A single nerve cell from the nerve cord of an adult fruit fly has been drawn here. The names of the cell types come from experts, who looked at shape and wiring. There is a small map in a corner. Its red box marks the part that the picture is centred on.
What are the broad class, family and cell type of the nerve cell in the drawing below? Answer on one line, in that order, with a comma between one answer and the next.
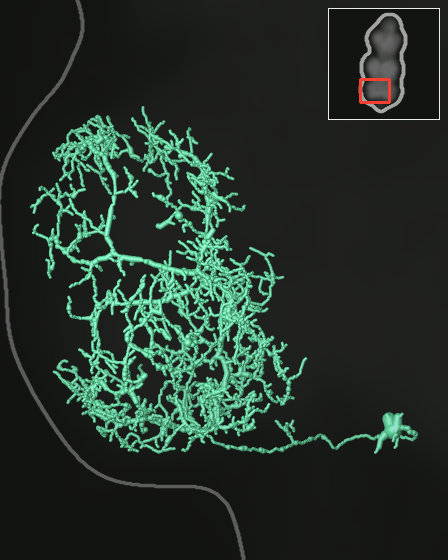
nerve-cord intrinsic neuron, hemilineage 01A, IN01A015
